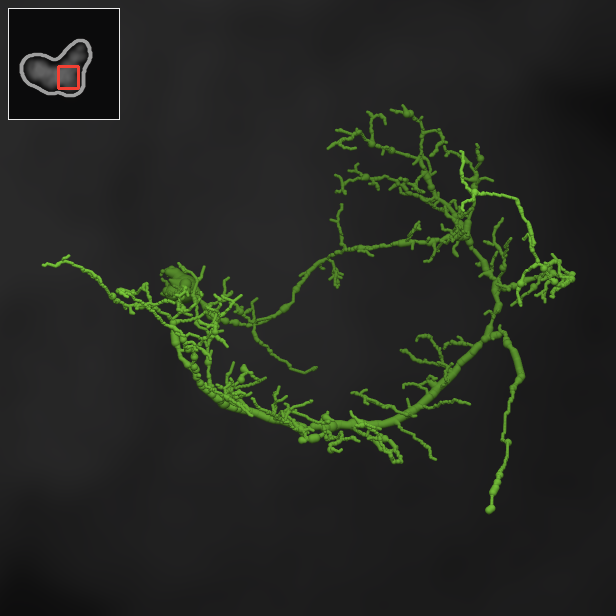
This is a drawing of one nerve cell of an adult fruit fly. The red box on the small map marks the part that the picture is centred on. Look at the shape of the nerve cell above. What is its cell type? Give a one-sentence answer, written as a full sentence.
This neuron falls under the cell type Fe reductor MN.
